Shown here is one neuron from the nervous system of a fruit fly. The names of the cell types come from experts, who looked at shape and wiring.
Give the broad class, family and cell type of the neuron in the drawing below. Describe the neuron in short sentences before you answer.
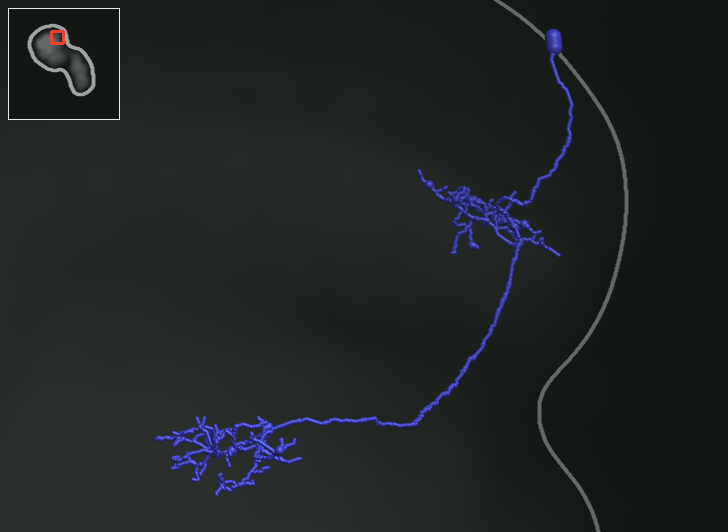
The cell body can be seen at the upper right of the picture. The picture shows dozens of branch ends. This is an optic-lobe intrinsic neuron. Its family is Tm. The cell type is Tm30.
